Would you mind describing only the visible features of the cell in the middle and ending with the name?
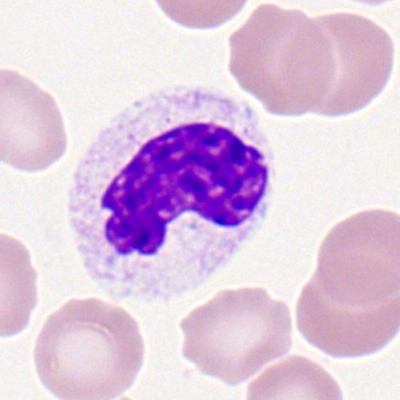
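The nucleus is a single undivided mass, curved like a kidney bean with its indentation facing downward. Its chromatin stains deep purple and appears coarse, broken by paler patches. Fine, faint pinkish-purple granules lie in the cytoplasm. This cell is a band neutrophil.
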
